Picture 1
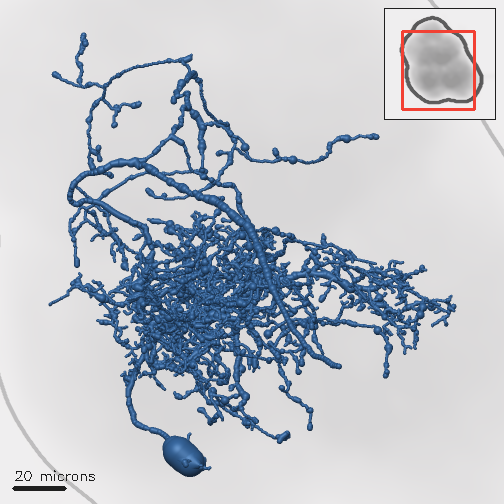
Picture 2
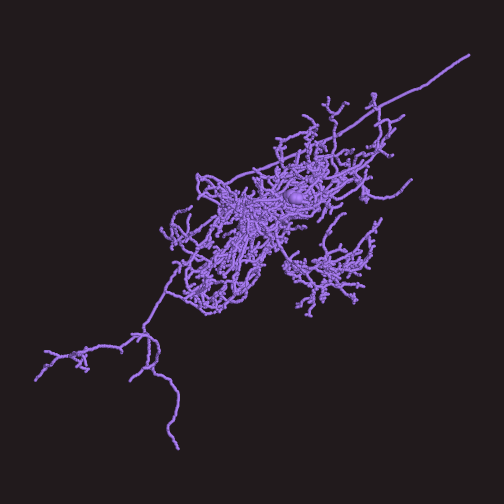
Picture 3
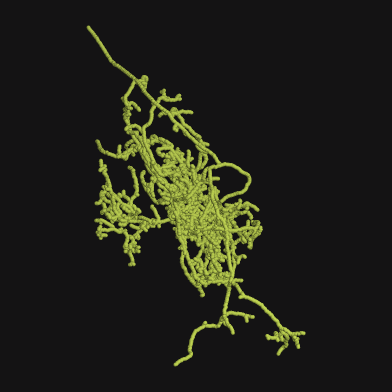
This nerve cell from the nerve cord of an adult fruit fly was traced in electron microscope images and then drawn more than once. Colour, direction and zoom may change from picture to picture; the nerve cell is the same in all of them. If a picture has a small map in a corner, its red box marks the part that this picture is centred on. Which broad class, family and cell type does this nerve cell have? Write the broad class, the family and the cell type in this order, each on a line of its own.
ascending neuron
hemilineage 02A
AN02A002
